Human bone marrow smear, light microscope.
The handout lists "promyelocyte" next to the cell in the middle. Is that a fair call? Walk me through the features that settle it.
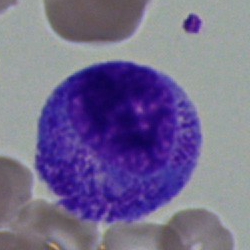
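The telling sign is the cytoplasm, filled with numerous purple granules.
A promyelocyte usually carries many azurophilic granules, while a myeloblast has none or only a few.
So promyelocyte fits well here, and blast does not. The cytoplasm is blue too, in keeping with a promyelocyte.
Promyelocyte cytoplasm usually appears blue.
Beyond that, the outline is round and smooth, the chromatin stains dark purple, and red cells lie against the lower edge.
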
